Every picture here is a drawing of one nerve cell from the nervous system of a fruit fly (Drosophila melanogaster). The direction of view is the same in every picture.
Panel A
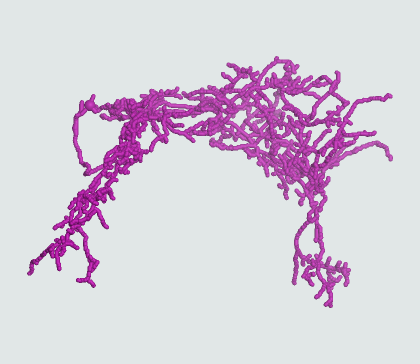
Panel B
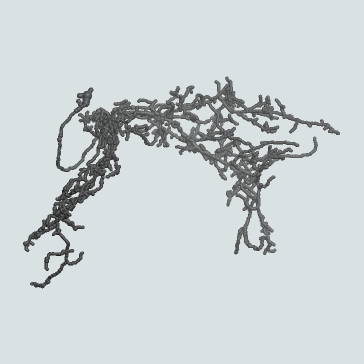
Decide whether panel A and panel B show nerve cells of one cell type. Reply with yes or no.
yes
